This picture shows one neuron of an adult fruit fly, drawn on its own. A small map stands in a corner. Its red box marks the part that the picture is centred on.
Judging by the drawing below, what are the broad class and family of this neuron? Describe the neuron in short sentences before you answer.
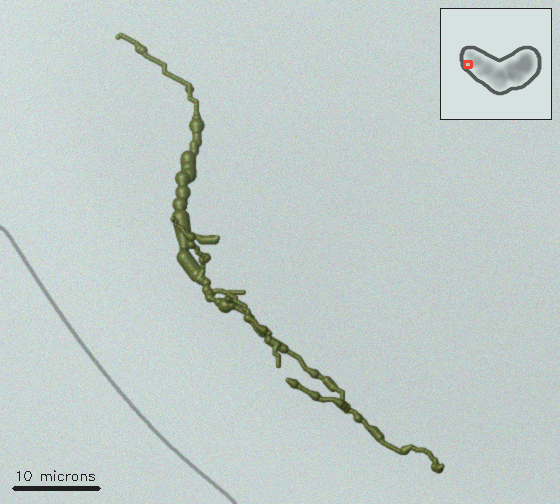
No cell body is drawn. From top to bottom in the picture it spans about 50 microns. It has a dozen or fewer branch ends. Its broad class is sensory neuron entering the nerve cord. Its family is called class mechanosensory tactile.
